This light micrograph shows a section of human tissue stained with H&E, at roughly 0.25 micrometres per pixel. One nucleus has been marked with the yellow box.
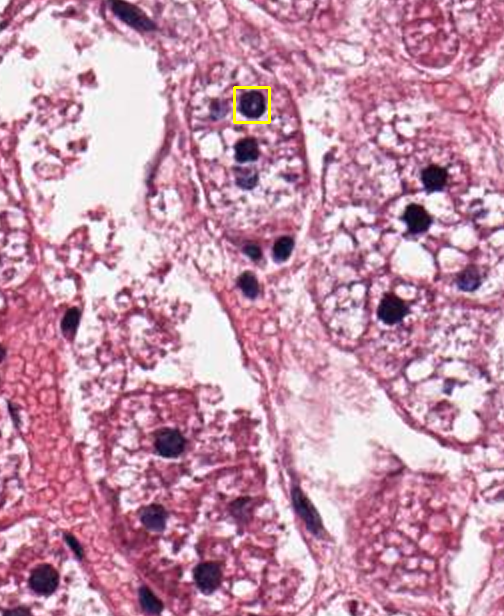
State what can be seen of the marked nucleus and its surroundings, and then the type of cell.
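The nucleus is round with a smooth, sharply defined edge. The surrounding cytoplasm is pale pink and foamy, filled with many small clear vacuoles. The cell lies in a rounded cluster of cells enclosed by thin pink fibrous strands, with another round dark nucleus directly below it. The marked nucleus belongs to an adrenal cortical cell.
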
